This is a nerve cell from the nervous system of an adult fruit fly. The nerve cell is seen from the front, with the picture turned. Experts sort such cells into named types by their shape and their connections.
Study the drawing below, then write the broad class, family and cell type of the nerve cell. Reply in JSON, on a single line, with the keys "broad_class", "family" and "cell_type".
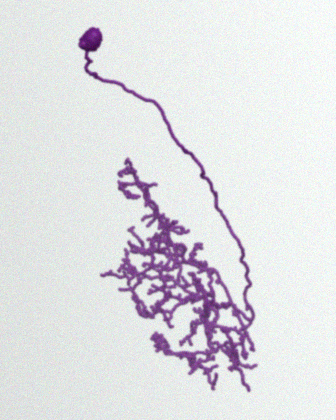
{"broad_class": "optic-lobe intrinsic neuron", "family": "Li", "cell_type": "Li22"}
